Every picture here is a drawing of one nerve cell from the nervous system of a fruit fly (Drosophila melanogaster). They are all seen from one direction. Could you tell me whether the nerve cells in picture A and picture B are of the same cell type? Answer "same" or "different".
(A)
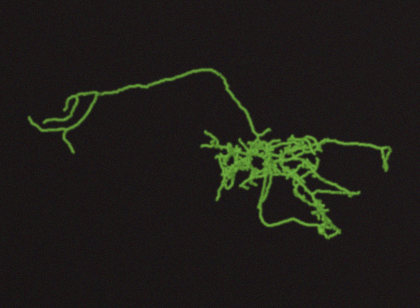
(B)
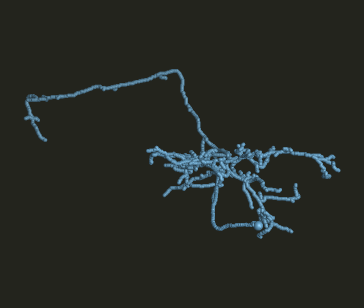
same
